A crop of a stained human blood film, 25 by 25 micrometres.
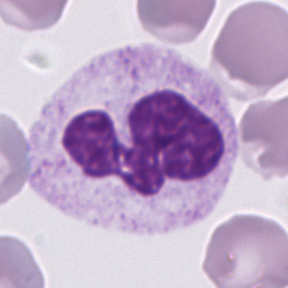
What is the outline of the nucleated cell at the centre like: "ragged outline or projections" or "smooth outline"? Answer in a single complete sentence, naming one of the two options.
It is a smooth edge that this cell shows.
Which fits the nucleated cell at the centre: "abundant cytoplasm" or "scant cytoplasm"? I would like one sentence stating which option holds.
A wide area of cytoplasm encircles its nucleus.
